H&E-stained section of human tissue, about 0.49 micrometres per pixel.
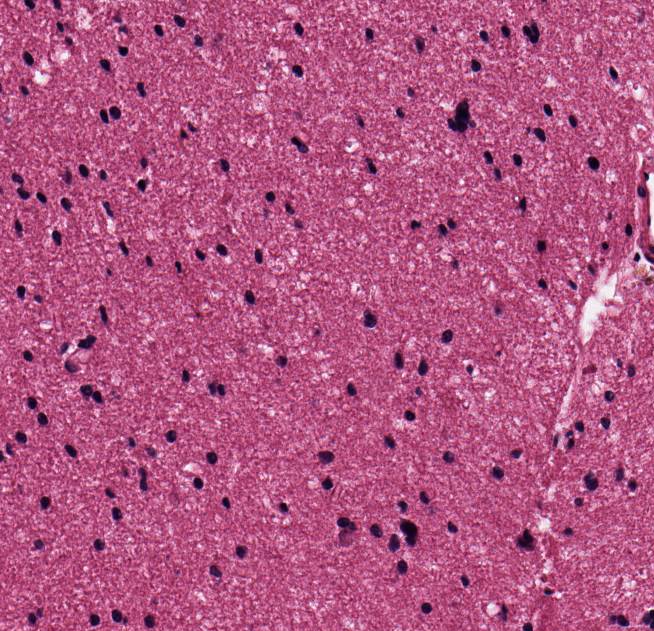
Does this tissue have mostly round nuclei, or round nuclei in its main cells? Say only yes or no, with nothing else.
Yes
